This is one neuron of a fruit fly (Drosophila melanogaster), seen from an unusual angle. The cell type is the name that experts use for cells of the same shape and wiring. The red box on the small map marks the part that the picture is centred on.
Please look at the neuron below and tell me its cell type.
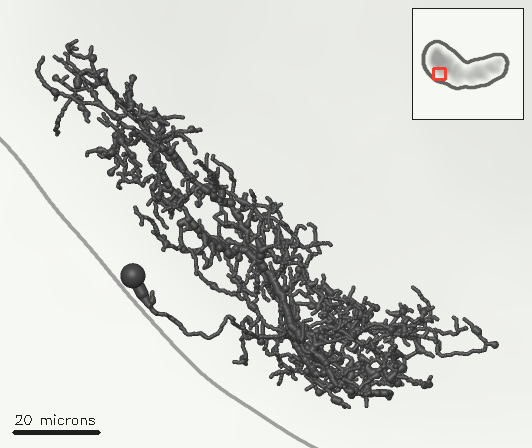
GNG071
